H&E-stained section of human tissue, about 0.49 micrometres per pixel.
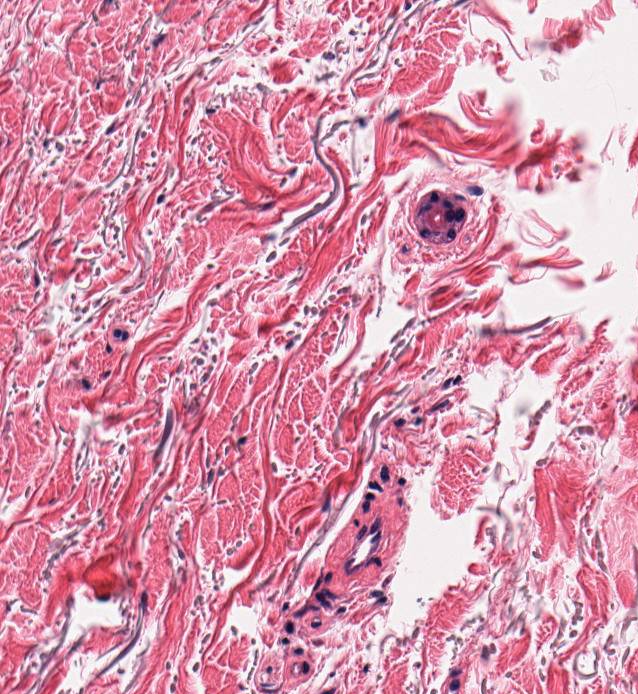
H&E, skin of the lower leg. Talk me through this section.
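The collagen bundles are wavy and separated by thin clear clefts. Just right of and above the centre lies a small round structure containing a few dark nuclei and ringed by concentric pink layers. No surface in the field is lined by epithelium. No fat cells are present.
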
